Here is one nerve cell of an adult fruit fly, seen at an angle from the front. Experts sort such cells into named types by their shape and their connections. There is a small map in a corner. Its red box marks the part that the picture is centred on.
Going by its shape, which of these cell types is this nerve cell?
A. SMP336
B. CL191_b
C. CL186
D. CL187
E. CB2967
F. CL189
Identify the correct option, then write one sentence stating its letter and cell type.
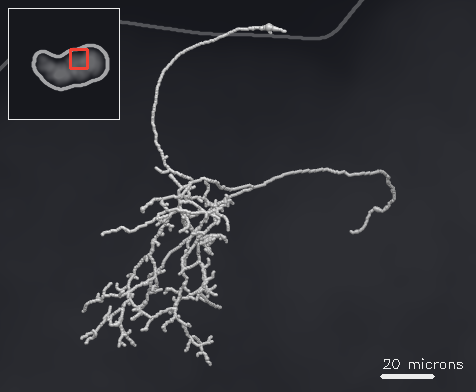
Option B, namely CL191_b, is the cell type of the nerve cell.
